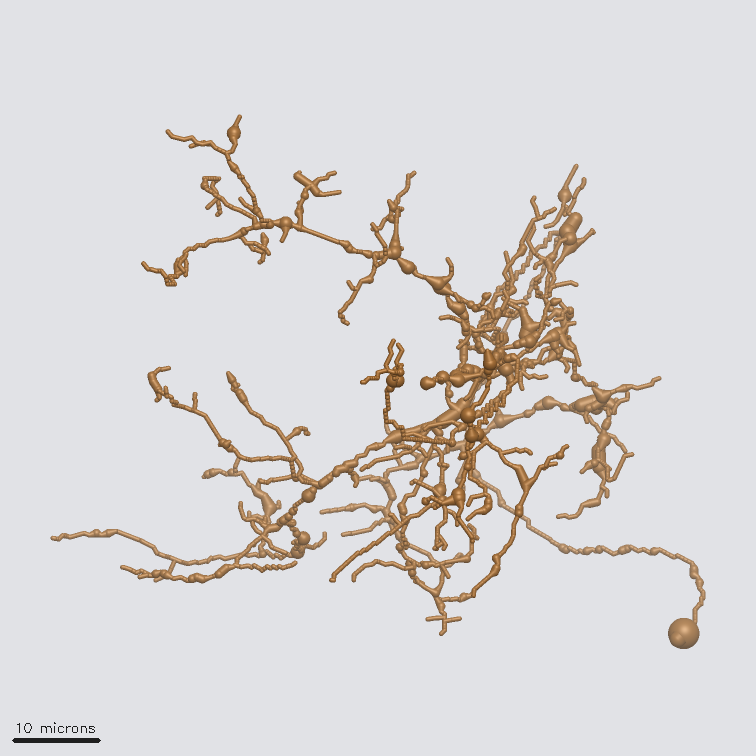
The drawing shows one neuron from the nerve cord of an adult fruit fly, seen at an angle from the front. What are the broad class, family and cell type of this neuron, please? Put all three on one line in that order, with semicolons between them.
nerve-cord intrinsic neuron; hemilineage 20A.22A; IN20A.22A055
